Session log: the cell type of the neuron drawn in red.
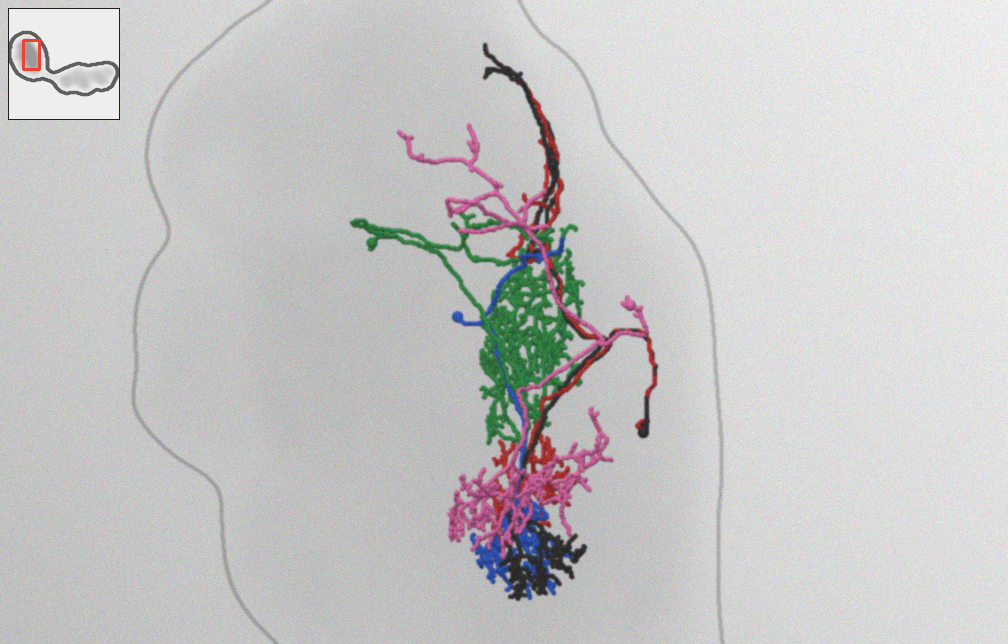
LoVP11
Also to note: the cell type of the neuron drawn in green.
LoVP14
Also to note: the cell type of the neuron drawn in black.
LoVP10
